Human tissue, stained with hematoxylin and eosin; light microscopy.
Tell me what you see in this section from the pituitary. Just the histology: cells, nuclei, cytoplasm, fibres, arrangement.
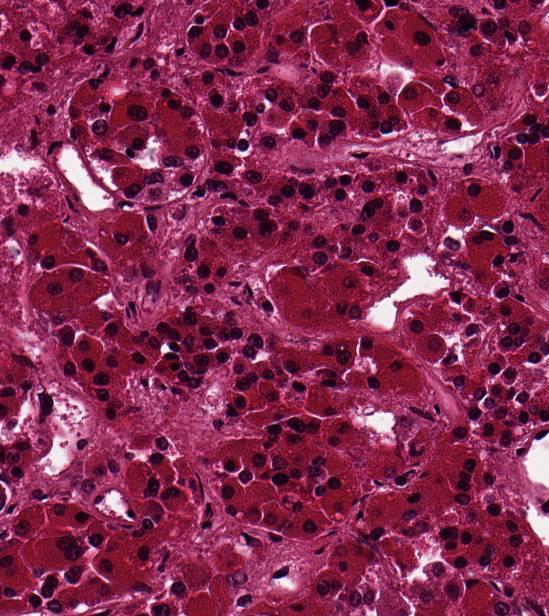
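Looking across the whole field, I see cells arranged in nests and cords, with thin septa running between them. The cells themselves are large and polygonal. Their cytoplasm is abundant and deeply eosinophilic. The septa, I'd say, are thin strands of pale pink fibrous tissue.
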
